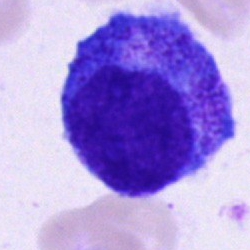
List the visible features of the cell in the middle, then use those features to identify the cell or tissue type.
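Let me see: the cytoplasm stains a deep blue. It forms a broad crescent along the upper and right sides of the nucleus. Toward the upper right, fine purple granules are scattered through it. Just above the nucleus there's a paler zone in the cytoplasm. So this is a promyelocyte.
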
